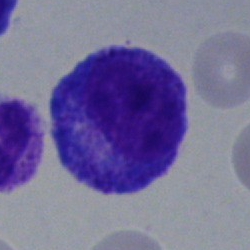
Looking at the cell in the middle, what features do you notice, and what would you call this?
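The cell has a roughly round outline, with an edge that is slightly uneven rather than perfectly smooth. The nucleus occupies most of the cell. No clear vacuoles are present. Answer: promyelocyte.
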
